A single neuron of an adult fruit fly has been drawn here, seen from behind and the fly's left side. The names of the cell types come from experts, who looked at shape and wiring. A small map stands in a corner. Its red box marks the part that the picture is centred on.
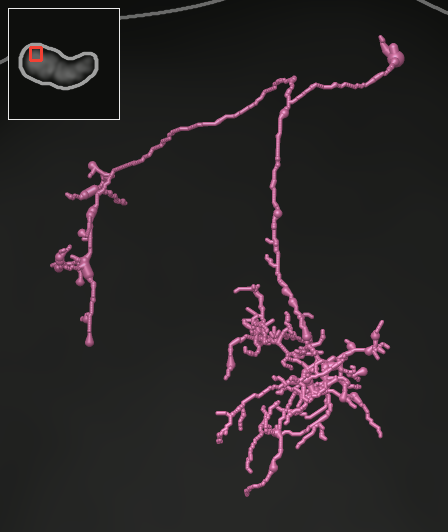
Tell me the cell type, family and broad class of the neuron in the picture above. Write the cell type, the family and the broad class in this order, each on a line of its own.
SLP314
hemilineage LHd2
central-brain intrinsic neuron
